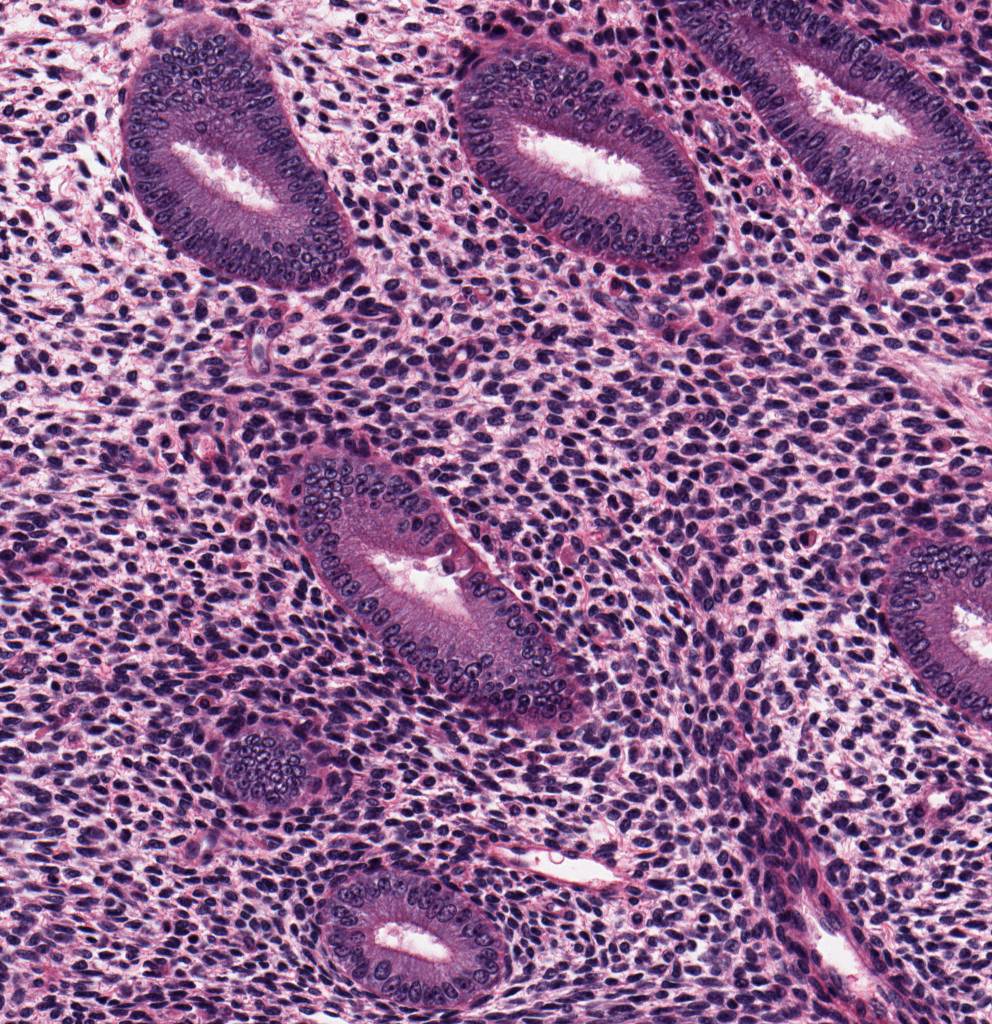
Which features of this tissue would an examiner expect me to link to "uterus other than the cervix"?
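The tissue is uterus other than the cervix.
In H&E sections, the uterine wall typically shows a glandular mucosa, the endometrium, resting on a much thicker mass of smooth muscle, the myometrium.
In keeping with a glandular mucosa, gland profiles are widely spaced, each set apart from the next by a broad band of stroma. The glands are straight tubular profiles with smooth outlines, without branching or infolding. They are lined by tall columnar epithelium whose elongated, crowded nuclei are stacked at several levels, giving a pseudostratified appearance. The gland lumens are narrow and empty, with no pink secretion.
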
